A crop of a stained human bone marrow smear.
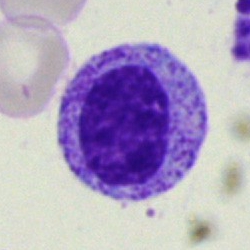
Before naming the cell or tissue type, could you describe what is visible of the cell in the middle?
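Outline round and smooth. Nucleus off-centre, toward the left. Moderate rim of bluish-lilac cytoplasm around the nucleus on all sides. No vacuoles in the cytoplasm. Cell: myelocyte.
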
